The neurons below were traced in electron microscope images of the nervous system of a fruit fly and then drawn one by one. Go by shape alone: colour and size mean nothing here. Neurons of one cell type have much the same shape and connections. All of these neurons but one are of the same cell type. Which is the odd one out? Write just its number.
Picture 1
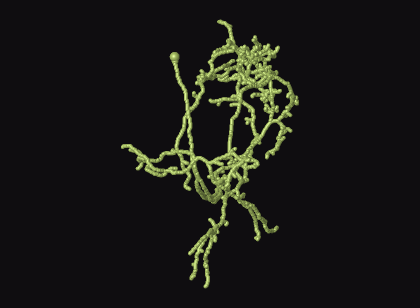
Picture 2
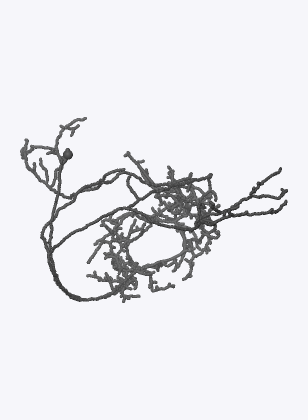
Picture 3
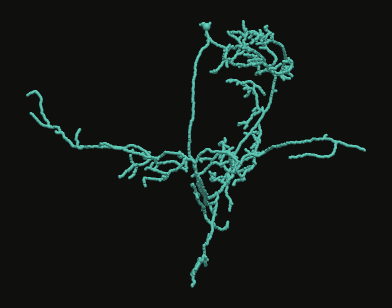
2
